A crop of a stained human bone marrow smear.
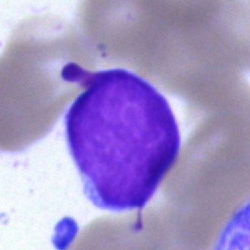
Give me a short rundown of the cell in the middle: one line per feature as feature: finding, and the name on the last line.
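Outline: rounded, slightly oval, taller than wide
Nucleus: deep purple, filling nearly the whole cell
Cytoplasm: only a small pale blue patch at the lower left edge
Strand: thin and tail-like, hanging down from the bottom edge
Name: blast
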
